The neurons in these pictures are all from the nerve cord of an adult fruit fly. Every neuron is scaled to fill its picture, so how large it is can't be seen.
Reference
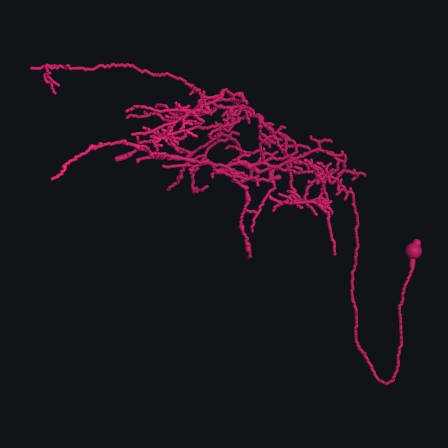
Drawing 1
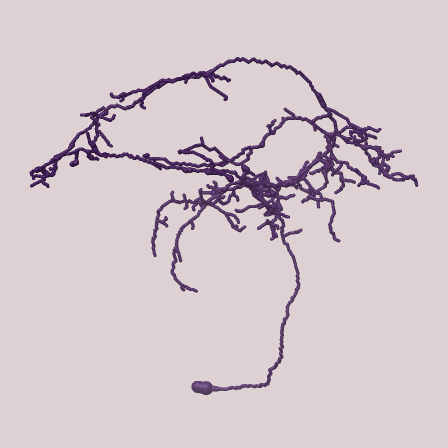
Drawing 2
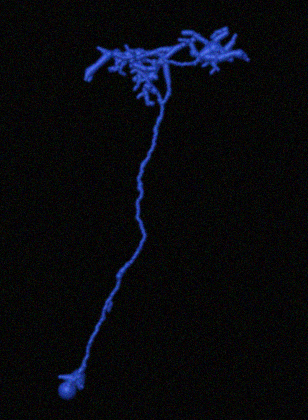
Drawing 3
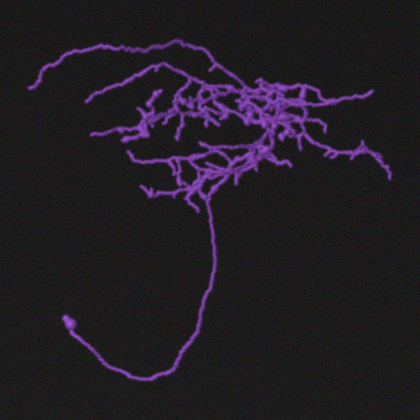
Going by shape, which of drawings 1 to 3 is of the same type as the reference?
Drawing 1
